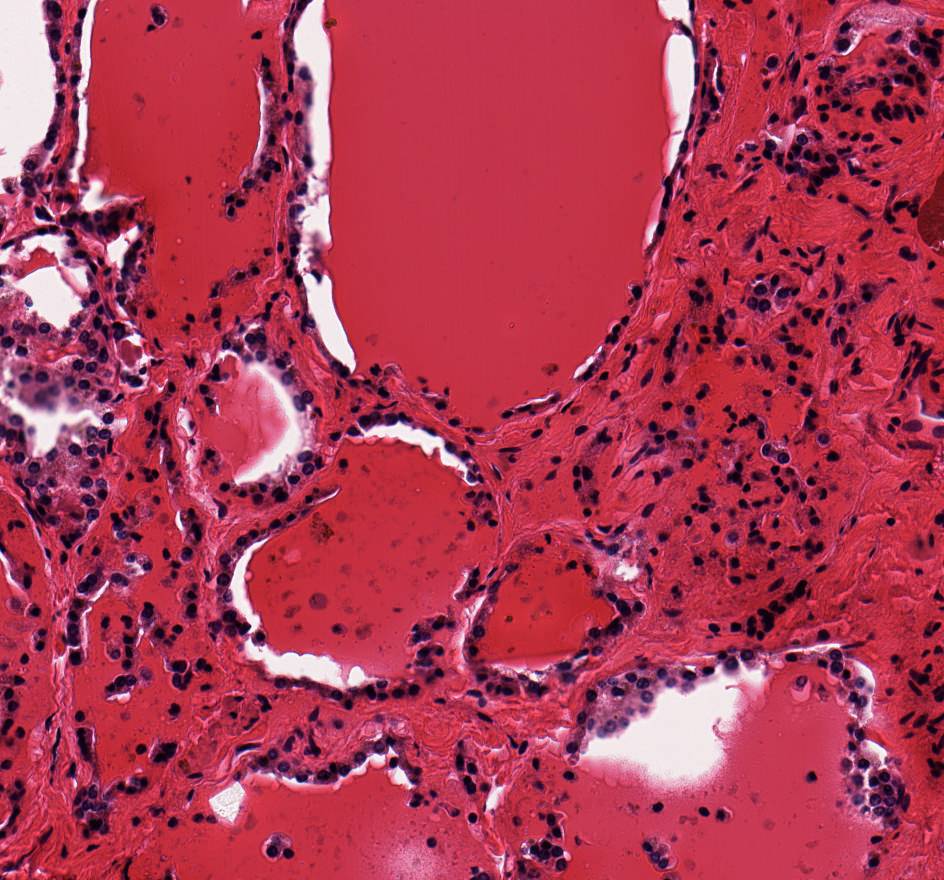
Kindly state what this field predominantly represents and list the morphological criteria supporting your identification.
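Thyroid follicle, for the most part. Large rounded follicles take up the upper centre and the lower half, while the right third is mostly solid stroma. Their lumens are filled with homogeneous, deeply eosinophilic pink-red material.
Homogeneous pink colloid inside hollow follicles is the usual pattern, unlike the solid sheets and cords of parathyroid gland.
Each follicle has a single layer of flattened to low cuboidal lining cells, with small, round, dark, fairly uniform nuclei.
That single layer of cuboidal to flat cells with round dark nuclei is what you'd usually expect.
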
